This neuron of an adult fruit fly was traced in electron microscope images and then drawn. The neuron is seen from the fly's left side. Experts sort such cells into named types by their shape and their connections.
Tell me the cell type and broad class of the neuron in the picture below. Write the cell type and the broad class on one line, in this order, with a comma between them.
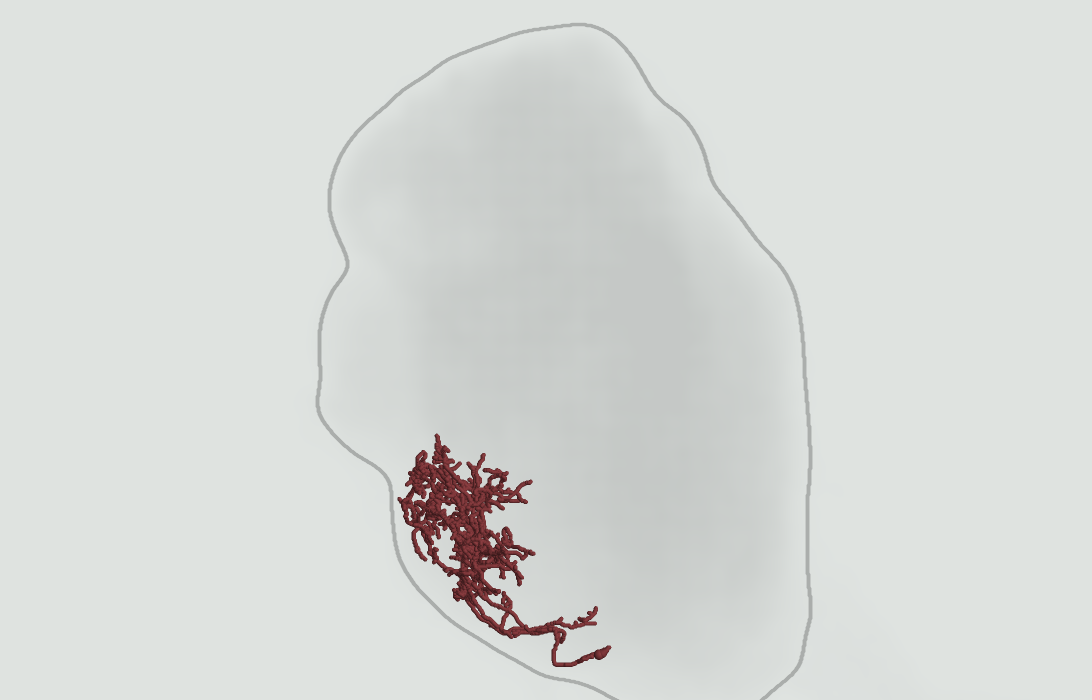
GNG158, central-brain intrinsic neuron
